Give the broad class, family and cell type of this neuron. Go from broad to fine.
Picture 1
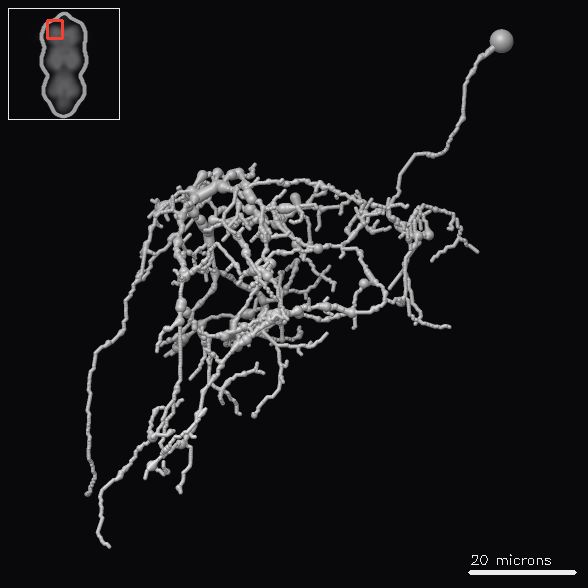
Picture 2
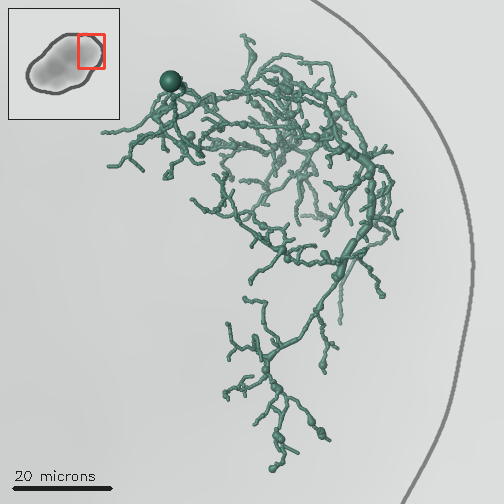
nerve-cord intrinsic neuron; hemilineage 16B; IN16B091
